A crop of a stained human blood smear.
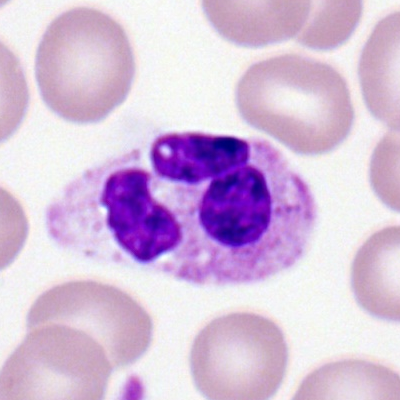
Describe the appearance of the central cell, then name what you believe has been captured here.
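Oval in outline, longer from side to side than from top to bottom, the cell has a smooth surface without projections. Its nuclear lobes show no visible nucleoli. Fine pinkish-violet granules are scattered through the cytoplasm. It is a segmented neutrophil.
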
